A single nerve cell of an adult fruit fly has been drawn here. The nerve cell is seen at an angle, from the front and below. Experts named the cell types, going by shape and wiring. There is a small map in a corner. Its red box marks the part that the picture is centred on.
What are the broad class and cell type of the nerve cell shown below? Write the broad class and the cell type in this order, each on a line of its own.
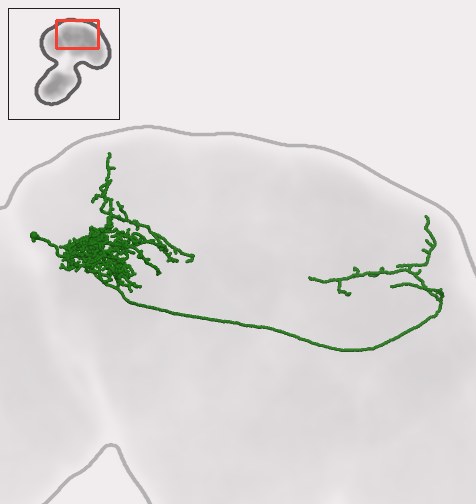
central-brain intrinsic neuron
AVLP219_b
